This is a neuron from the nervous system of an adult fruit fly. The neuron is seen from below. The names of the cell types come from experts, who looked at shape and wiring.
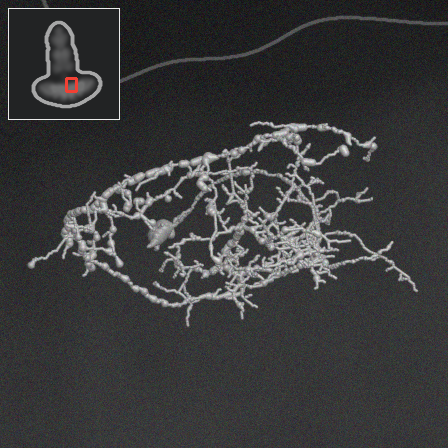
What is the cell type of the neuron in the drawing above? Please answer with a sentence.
The cell type is CL180.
